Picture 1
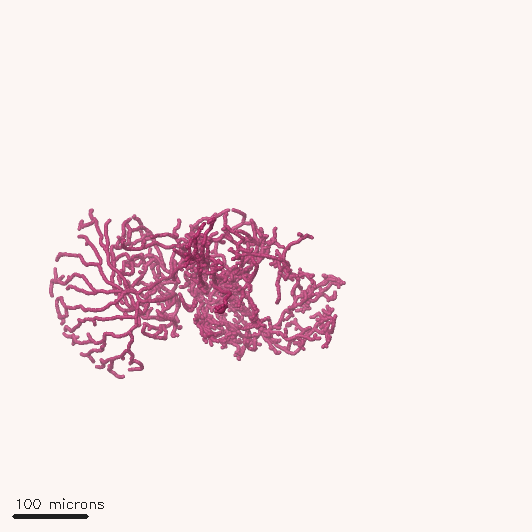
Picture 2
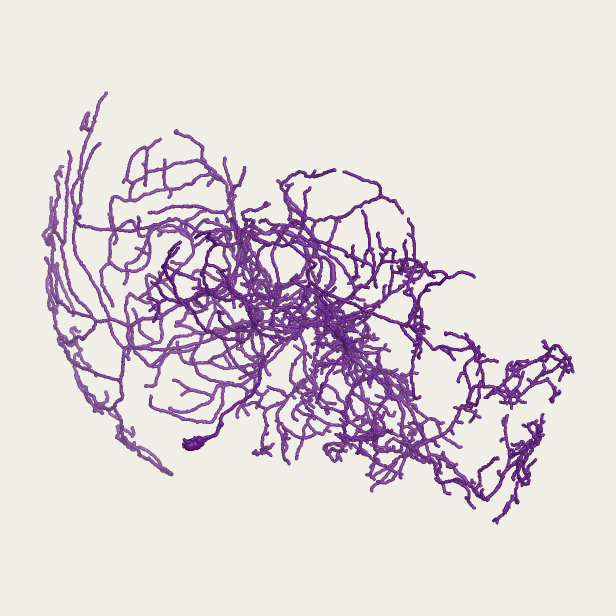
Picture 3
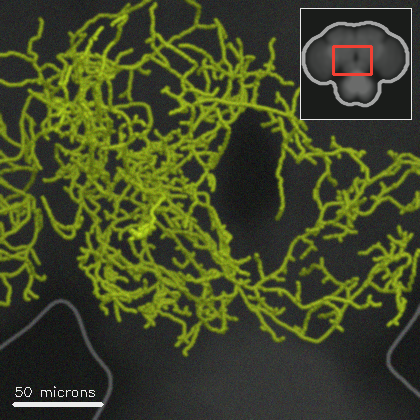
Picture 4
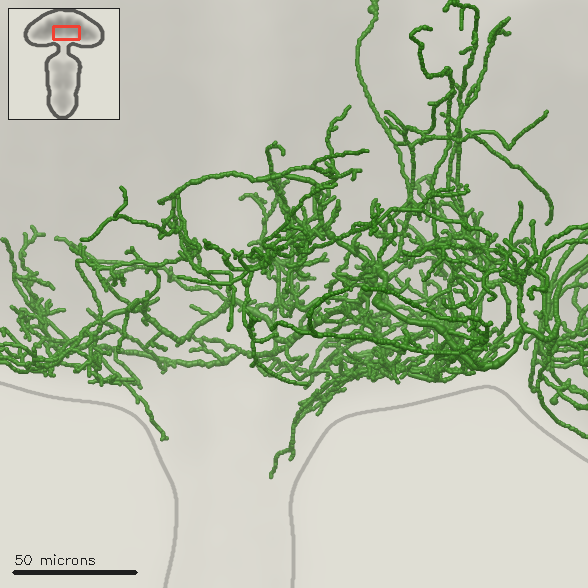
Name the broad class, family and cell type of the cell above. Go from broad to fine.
visual centrifugal neuron; hemilineage LALv1_ventral; OLVC5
